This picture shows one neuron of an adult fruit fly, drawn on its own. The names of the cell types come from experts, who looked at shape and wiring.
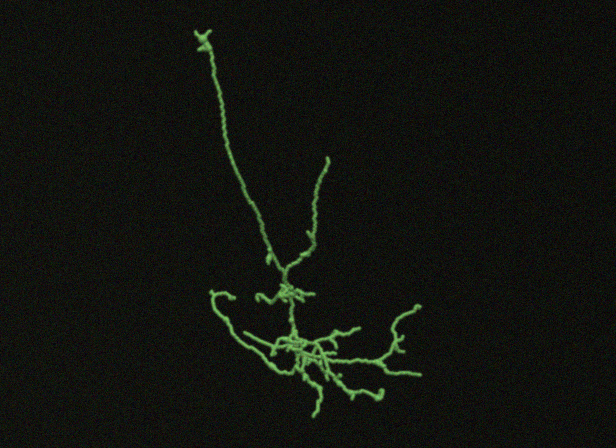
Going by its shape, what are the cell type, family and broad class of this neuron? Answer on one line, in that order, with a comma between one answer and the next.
IN13B091, hemilineage 13B, nerve-cord intrinsic neuron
